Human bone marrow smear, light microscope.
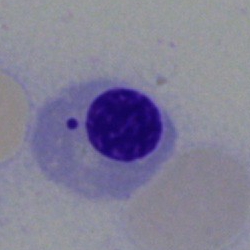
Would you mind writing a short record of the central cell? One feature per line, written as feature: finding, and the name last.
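Chromatin: densely stained, dark purple
Nucleus: placed toward right side of cell
Cytoplasm: pale greyish blue
Cytoplasmic dot: one, small, dark purple, just left of nucleus
Name: erythroblast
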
